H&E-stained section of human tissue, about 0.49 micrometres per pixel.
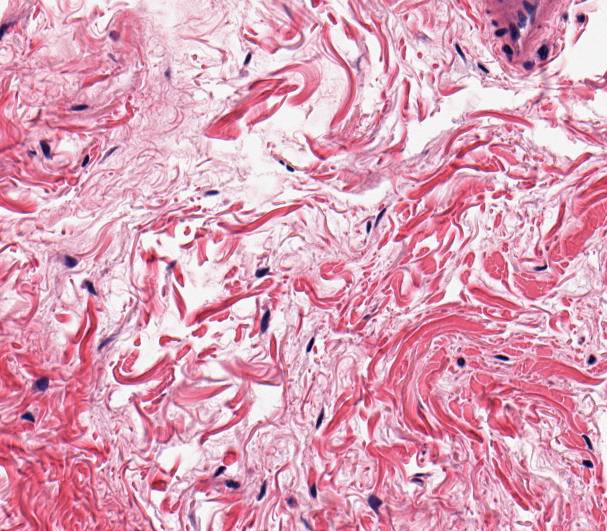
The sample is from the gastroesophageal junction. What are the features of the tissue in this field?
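Collagen bundles run in many different directions, interlacing rather than lying parallel. Cells are sparse, their nuclei scattered singly between the bundles. Most nuclei are dark, thin and elongated, resembling those of fibroblasts. At the top right corner sits a small cluster of closely spaced dark nuclei.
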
